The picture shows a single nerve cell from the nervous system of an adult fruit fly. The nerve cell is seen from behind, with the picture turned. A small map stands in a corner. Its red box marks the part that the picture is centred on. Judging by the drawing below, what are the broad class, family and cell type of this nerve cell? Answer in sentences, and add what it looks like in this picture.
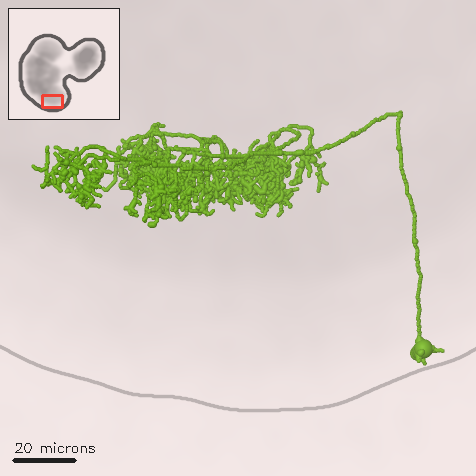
This is an optic-lobe intrinsic neuron. The family is Pm. Its cell type is Pm3. The cell body is at the lower right of the picture. From left to right in the picture it spans about 140 microns. Dozens of branch ends can be seen.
